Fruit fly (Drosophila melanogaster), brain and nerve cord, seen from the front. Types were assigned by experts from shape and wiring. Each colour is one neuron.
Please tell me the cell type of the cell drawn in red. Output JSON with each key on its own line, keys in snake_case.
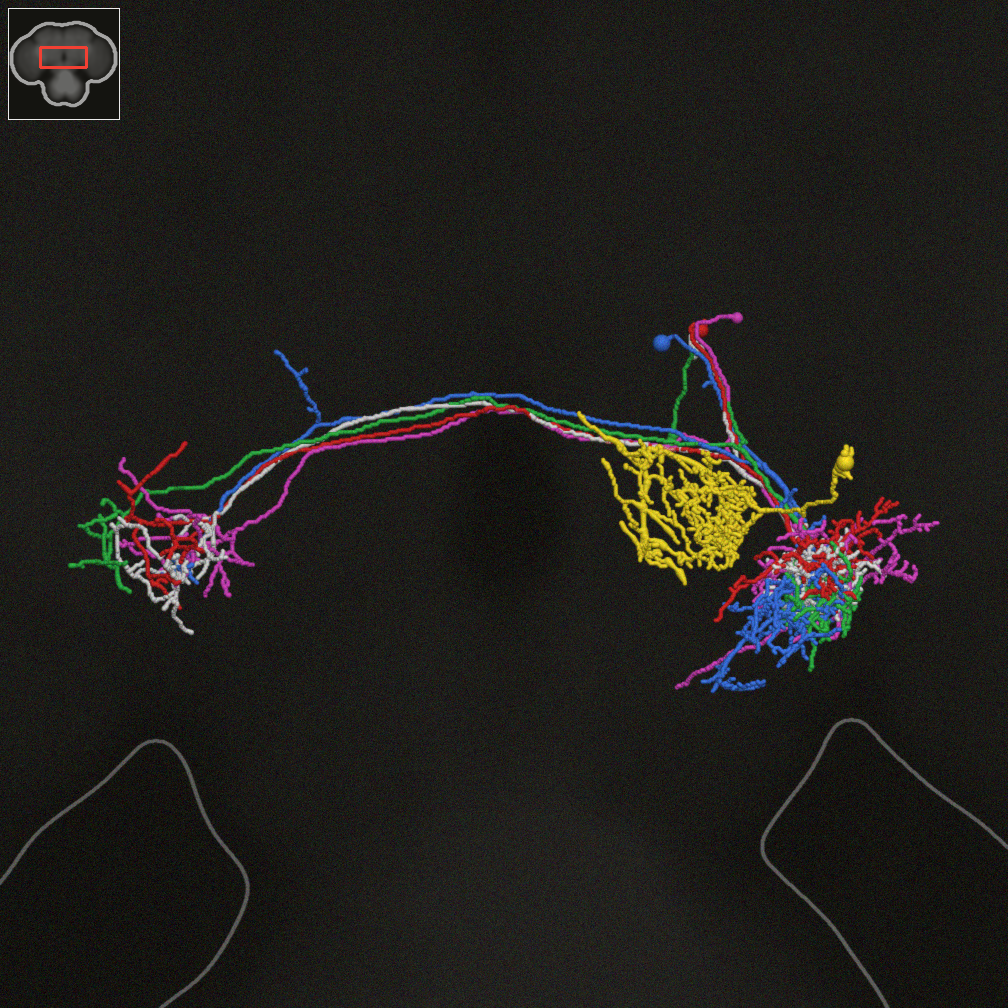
{
 "cell_type": "WED166_d"
}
